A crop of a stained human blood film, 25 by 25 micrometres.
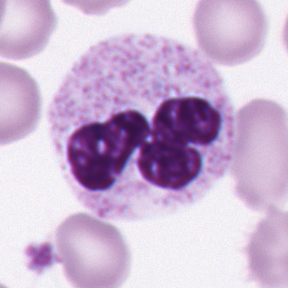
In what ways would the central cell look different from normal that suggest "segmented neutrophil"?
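Taking the nucleus first, it is divided into several separate lobes held together by narrow links.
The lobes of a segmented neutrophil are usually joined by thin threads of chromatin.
Those narrow links fit that pattern. Next, the chromatin is dark purple and densely clumped.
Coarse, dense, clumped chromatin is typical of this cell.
So the chromatin agrees as well. Last, the cytoplasm is abundant and pale pink, with fine pink-lilac granules spread evenly through it. Nothing seen here runs against the name segmented neutrophil.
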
